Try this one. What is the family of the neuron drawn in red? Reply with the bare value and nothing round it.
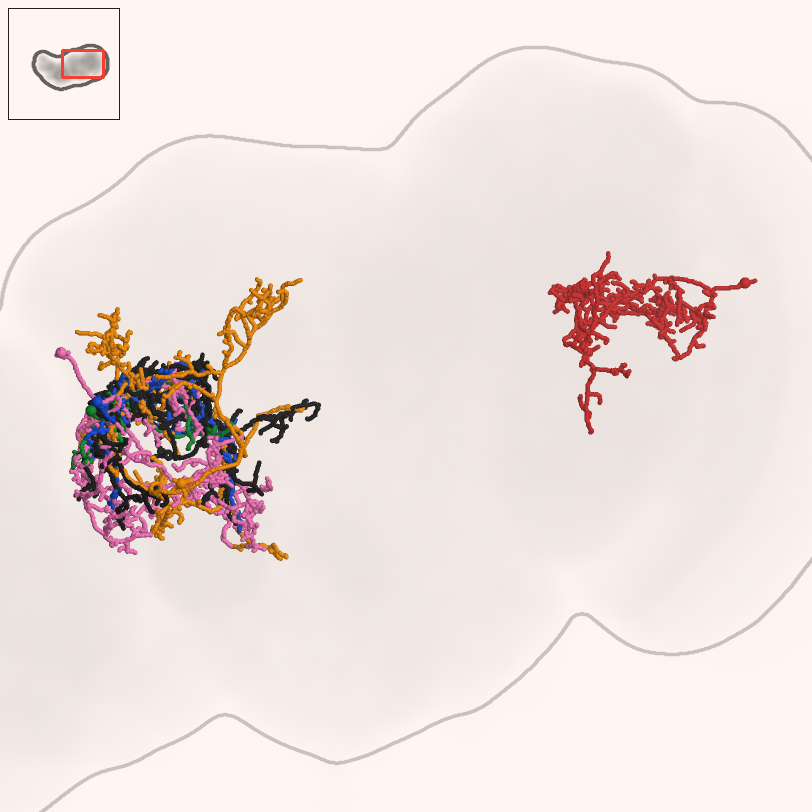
hemilineage VLPl2_posterior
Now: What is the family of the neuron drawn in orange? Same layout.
hemilineage VLPa1_lateral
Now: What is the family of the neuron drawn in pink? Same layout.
hemilineage VLPl4_anterior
